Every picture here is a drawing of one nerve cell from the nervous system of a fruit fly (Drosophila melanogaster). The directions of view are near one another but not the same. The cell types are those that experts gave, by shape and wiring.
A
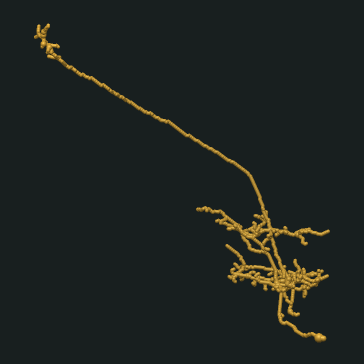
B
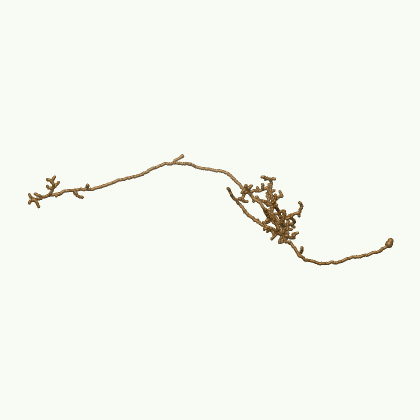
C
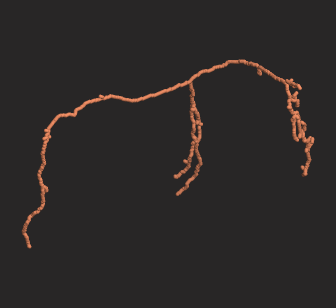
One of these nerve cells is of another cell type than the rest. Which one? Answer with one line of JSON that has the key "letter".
{"letter": "C"}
